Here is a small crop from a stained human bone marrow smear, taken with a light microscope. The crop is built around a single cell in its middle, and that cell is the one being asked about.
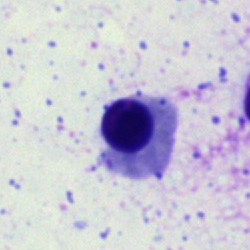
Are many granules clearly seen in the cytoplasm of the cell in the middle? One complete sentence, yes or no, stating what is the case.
No, no visible granules are present in the cytoplasm of the cell.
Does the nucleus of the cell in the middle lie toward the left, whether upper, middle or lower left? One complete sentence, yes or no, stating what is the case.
Yes, most of the cytoplasm lies to the right of the nucleus.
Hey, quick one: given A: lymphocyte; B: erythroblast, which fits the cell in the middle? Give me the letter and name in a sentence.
Option B stands as correct, the central cell being an erythroblast.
